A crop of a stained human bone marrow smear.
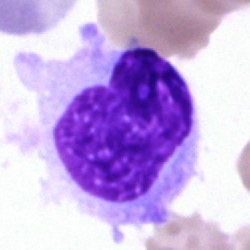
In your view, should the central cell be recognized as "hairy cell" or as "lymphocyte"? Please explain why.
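This is a hairy cell, not a lymphocyte.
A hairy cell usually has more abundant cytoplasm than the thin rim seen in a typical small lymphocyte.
Here the nucleus sits toward the right, leaving more cytoplasm on the left side. Small rounded blebs project from the upper left of the surface, the nucleus has a notch in its top edge, and the cytoplasm is pale lilac.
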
